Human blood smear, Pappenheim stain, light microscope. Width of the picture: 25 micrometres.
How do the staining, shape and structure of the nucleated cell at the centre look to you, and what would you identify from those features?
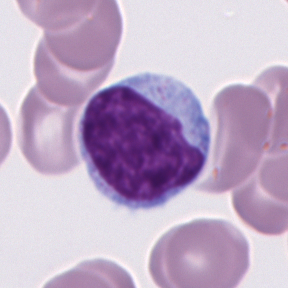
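See how the outline is roughly round, and the nucleus sits off-centre toward the lower left, so the widest band of cytoplasm is at the upper right. No nucleoli show. A few fine reddish-purple granules lie in the cytoplasm. It's a typical lymphocyte.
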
